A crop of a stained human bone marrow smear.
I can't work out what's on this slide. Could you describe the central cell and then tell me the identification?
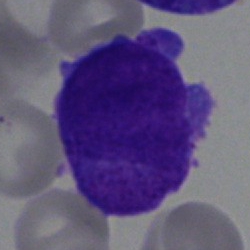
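The nucleus occupies nearly the whole of the central cell, leaving very little cytoplasm. Pale bluish-purple blebs bulge from the upper right and right side of the cell. No distinct granules and no clear vacuoles are visible. Identification: a blast.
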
